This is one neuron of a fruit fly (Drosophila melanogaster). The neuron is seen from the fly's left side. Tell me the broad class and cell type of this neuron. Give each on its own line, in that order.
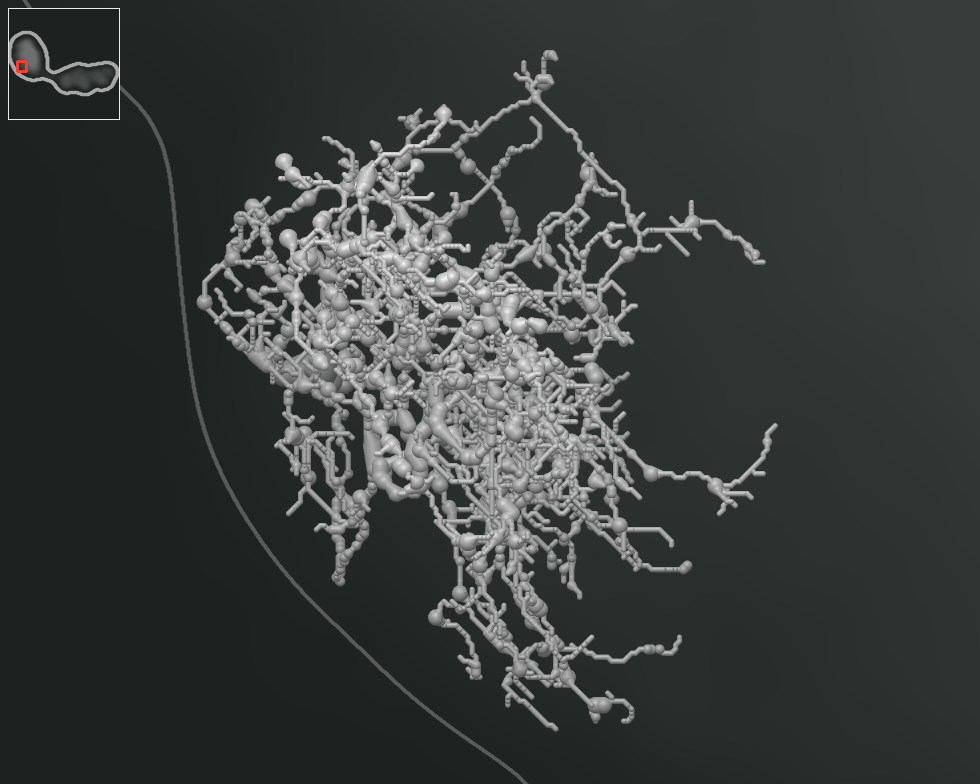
central-brain intrinsic neuron
GNG044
